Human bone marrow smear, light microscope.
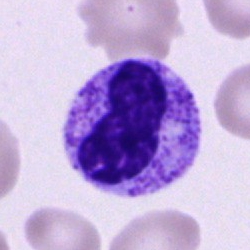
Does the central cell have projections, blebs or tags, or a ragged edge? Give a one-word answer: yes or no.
No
